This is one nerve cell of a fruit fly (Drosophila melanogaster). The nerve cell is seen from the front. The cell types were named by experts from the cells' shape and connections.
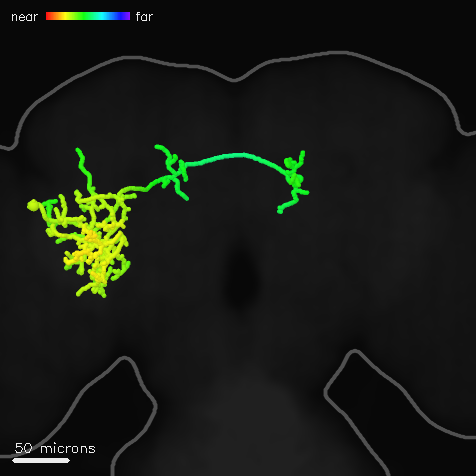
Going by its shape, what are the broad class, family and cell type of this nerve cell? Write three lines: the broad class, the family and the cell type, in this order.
central-brain intrinsic neuron
hemilineage VLPl2_medial
AVLP192_b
